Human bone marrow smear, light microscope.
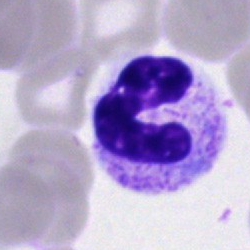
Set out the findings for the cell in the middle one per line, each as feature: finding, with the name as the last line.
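Nucleus: one curved band, a C opening to the right
Chromatin: dense, dark purple
Cytoplasm: pale lilac-pink
Granules: fine, lilac, evenly scattered
Name: band neutrophil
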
